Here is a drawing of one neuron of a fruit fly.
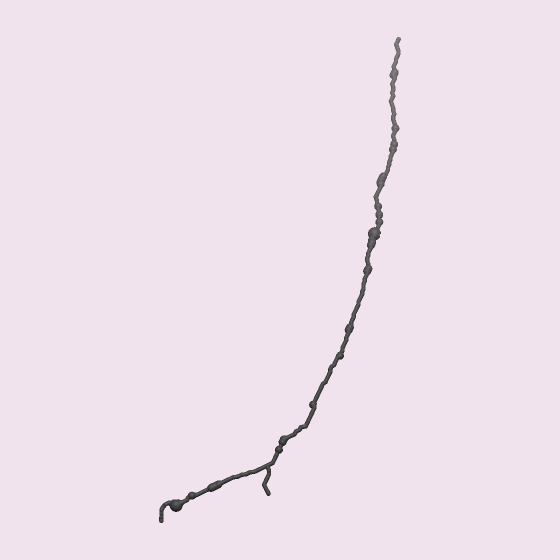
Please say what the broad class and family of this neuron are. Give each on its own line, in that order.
sensory neuron entering the nerve cord
class mechanosensory tactile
